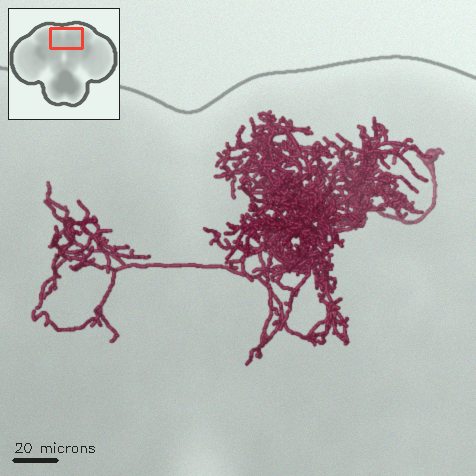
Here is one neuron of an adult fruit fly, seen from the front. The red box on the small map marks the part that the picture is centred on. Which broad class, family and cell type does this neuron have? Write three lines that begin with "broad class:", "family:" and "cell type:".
broad class: central-brain intrinsic neuron
family: hemilineage DL2_dorsal
cell type: SMP177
